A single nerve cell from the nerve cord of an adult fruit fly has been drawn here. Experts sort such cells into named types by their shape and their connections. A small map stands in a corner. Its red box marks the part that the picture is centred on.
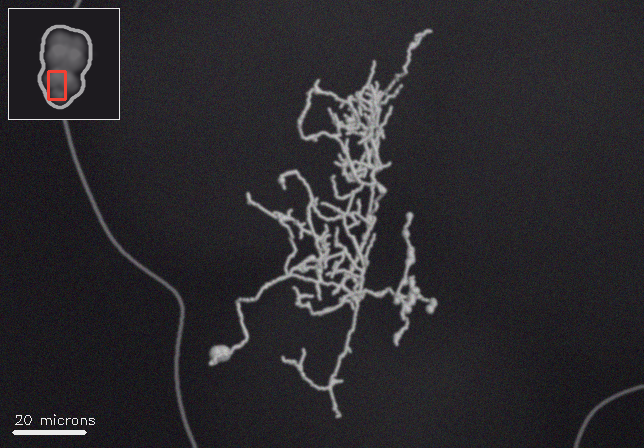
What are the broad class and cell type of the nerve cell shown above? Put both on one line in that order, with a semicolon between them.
nerve-cord intrinsic neuron; INXXX420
